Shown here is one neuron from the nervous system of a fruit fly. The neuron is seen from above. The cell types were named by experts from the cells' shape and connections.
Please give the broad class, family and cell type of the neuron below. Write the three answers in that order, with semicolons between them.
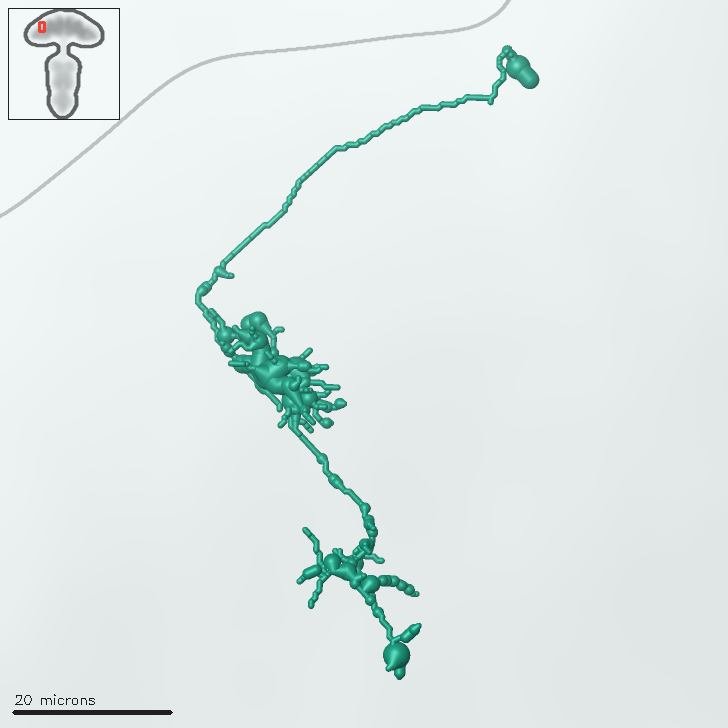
optic-lobe intrinsic neuron; Mi; Mi4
